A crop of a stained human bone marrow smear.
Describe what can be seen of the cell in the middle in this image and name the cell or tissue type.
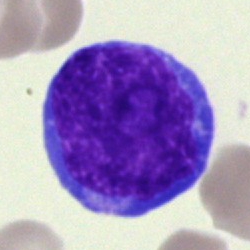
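Round, smooth outline. Chromatin purple, fine patchy stippling, no coarse dense blocks. Cytoplasm a scant deep blue rim, widest at lower left. This is a blast.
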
